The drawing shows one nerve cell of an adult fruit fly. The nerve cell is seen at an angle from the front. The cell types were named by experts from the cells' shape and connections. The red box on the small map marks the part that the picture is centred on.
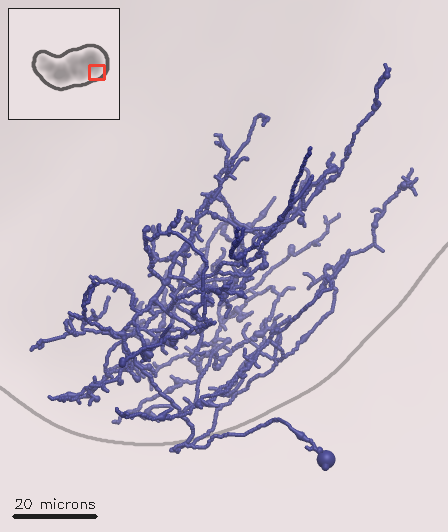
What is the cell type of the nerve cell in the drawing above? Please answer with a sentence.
The cell type is Mi18.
